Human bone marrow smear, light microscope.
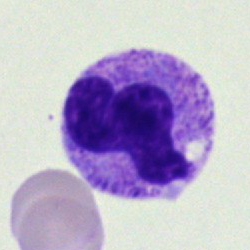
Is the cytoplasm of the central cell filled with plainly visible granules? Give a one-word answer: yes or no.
Yes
